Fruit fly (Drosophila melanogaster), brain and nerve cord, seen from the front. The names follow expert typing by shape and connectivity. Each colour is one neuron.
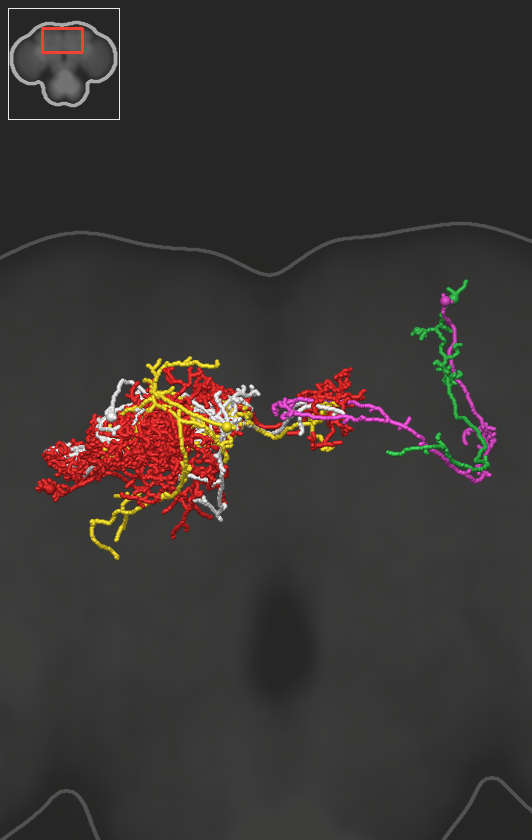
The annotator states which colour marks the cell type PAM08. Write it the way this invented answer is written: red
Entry: yellow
